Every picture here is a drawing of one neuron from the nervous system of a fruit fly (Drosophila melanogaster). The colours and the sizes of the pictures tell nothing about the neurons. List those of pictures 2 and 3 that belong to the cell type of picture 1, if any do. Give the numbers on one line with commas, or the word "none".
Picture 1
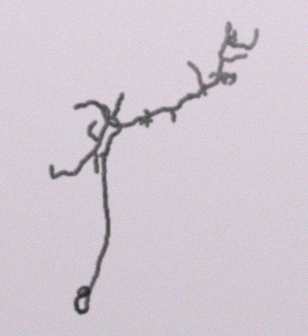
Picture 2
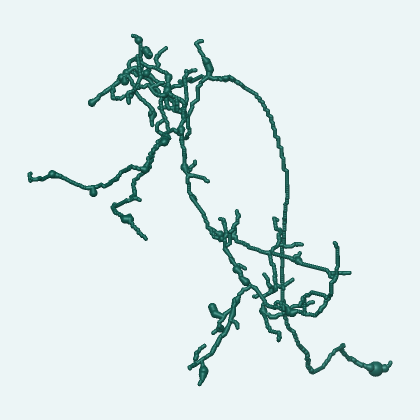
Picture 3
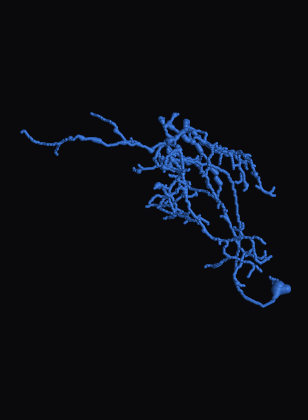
3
